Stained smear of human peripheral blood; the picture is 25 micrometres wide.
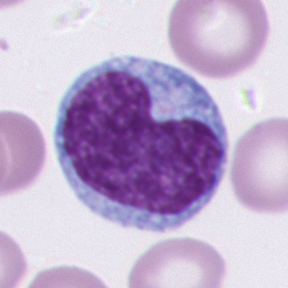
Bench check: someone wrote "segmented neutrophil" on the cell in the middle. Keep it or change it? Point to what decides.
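The nucleus is a single kidney-shaped piece with a notch on its upper-right side, and the cytoplasm is pale greyish-blue.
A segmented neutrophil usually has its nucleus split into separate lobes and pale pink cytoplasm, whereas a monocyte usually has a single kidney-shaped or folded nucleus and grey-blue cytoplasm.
So segmented neutrophil doesn't fit; it's a monocyte. It measures about 15 micrometres across, with a nucleus of about 14 by 11 micrometres.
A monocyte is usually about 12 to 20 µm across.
The cytoplasm holds fine, faint granules, and no nucleoli are visible.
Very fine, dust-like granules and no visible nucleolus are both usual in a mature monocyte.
The outline is round and smooth, and no neighbouring red cell touches it.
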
